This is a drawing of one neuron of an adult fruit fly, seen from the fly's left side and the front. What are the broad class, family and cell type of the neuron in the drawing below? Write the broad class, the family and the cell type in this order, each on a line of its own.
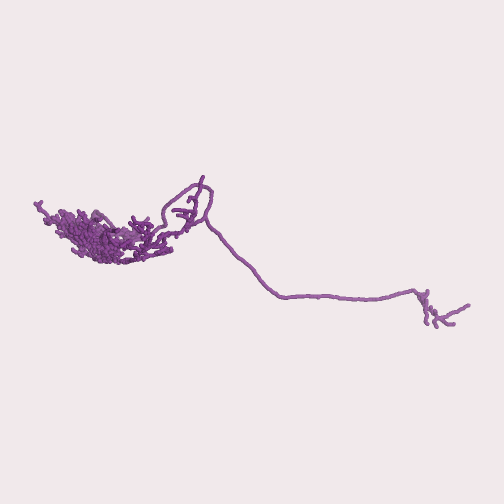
descending neuron
DNge
DNge051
